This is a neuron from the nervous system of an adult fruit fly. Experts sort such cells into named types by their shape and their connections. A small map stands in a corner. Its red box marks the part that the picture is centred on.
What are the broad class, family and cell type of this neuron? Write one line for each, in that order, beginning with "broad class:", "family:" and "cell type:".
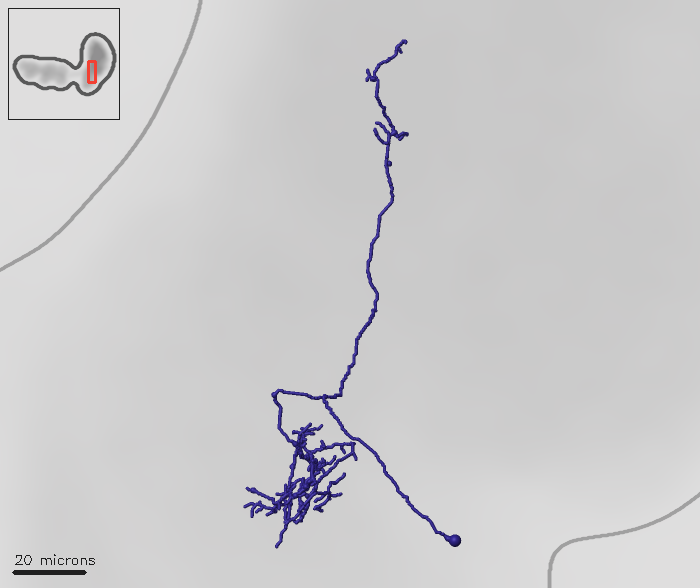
broad class: visual projection neuron
family: LC
cell type: LC24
